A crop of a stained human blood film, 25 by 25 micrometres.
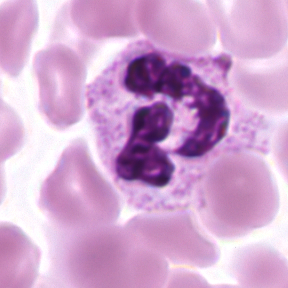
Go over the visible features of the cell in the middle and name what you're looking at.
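Notice that the nucleus shows as 2 separate pieces, and the upper right one is curved like a crescent. Now the cytoplasm: it forms a broad rim around the nucleus and is pale pinkish-lilac, not blue. Fine small lilac granules are scattered through it. What you are looking at is a segmented neutrophil.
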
